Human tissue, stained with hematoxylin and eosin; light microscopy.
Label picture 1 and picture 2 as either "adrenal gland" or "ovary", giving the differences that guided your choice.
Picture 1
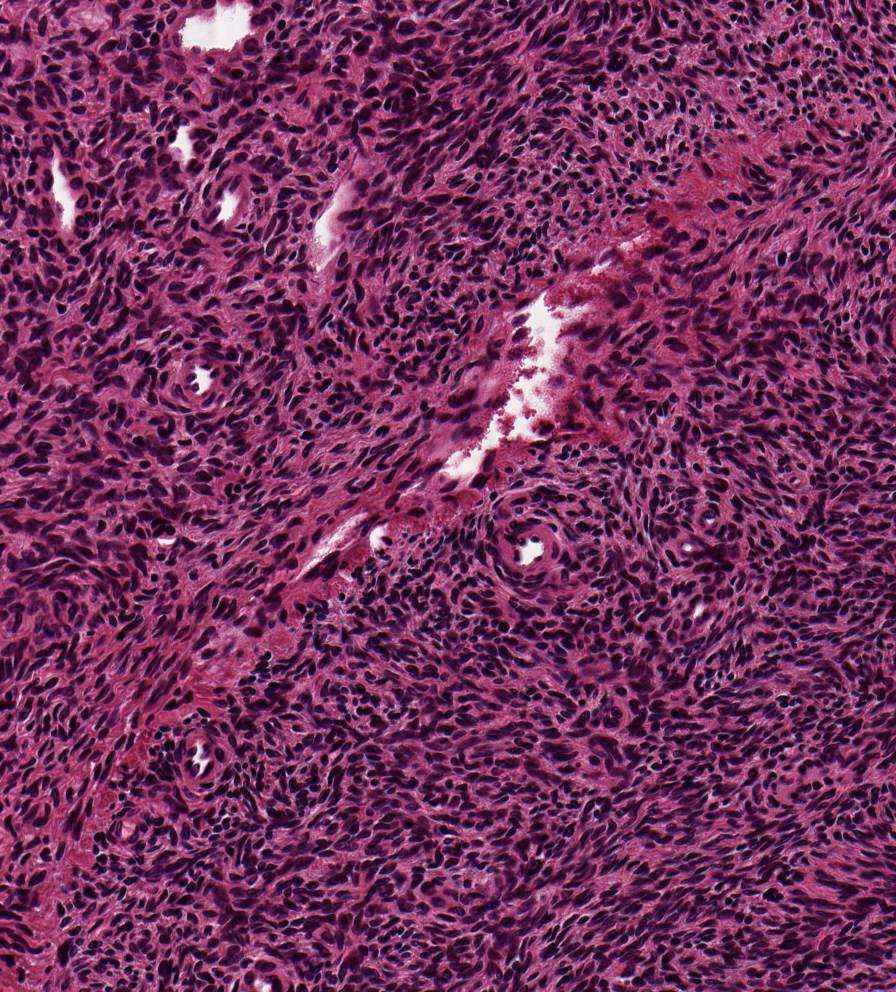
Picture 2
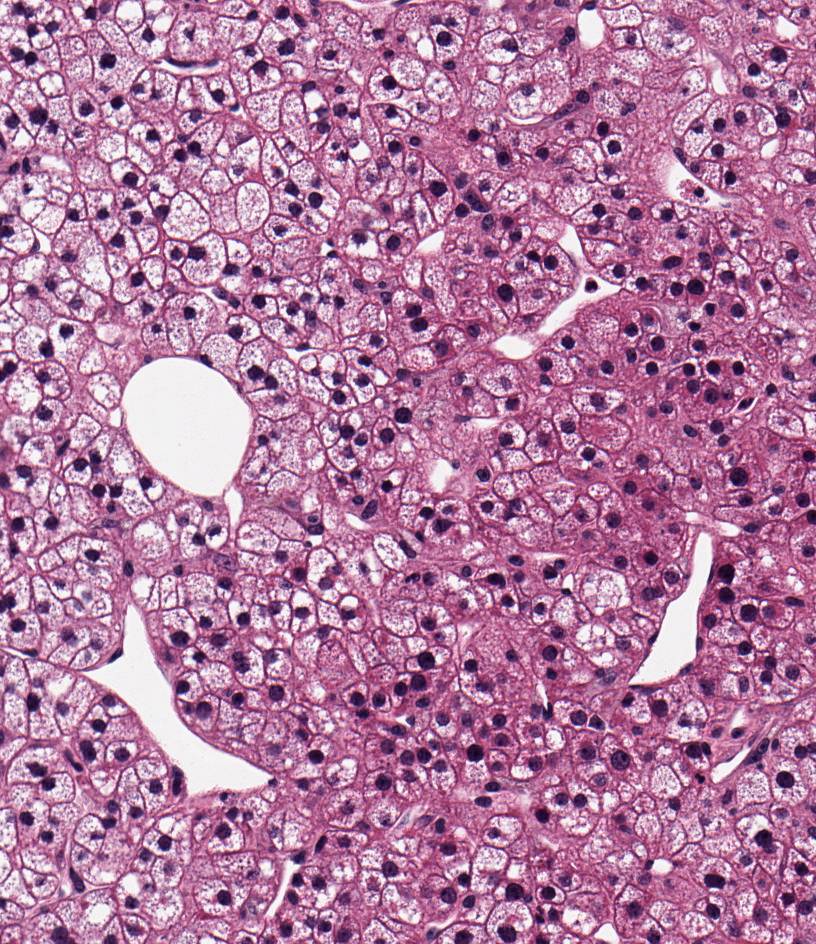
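The first picture shows ovary, and the second shows adrenal gland. In the ovary, a densely cellular sheet of spindle to oval cells fills the entire field with little stroma between them, whereas the adrenal gland is filled by solid sheets and cords of large polygonal cells that form no glands or tubules. The ovarian cells run in short fascicles that intersect and swirl rather than following one direction.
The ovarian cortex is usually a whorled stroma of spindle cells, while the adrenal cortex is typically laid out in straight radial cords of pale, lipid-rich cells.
The nuclei differ as well: in the ovary they are oval to spindle-shaped and darkly hyperchromatic, while in the adrenal gland they are small, round and dark, usually one to a cell and placed centrally. Ovarian cells have scant pale pink cytoplasm with indistinct borders, whereas most adrenal cells in the left half of the field have pale, finely vacuolated, foamy cytoplasm. Adrenal stroma is scant, reduced to thin delicate strands between the cell groups.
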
